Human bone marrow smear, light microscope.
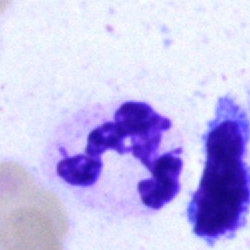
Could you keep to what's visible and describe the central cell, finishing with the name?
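Look at how the nuclear lobes sweep in an arc around the lower centre of the cell. All through those lobes, the chromatin is dense and dark purple. Around them the cytoplasm is abundant and pale pinkish-lilac, holding fine, faint pinkish granules. Put together, you are looking at a segmented neutrophil.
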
